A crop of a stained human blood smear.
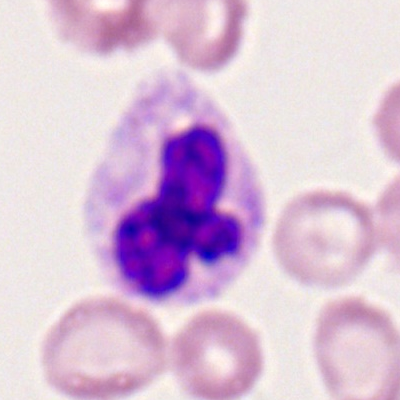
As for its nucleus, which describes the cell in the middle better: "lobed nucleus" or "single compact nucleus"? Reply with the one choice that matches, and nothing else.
Lobed nucleus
